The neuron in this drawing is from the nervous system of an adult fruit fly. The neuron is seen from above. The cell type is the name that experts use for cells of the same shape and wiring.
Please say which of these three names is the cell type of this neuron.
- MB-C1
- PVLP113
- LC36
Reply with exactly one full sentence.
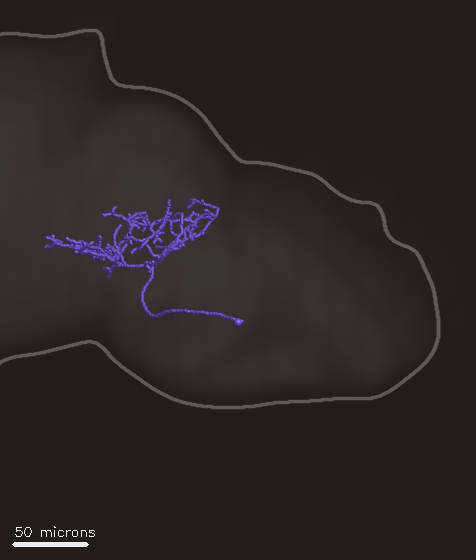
The cell type of this neuron is PVLP113.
